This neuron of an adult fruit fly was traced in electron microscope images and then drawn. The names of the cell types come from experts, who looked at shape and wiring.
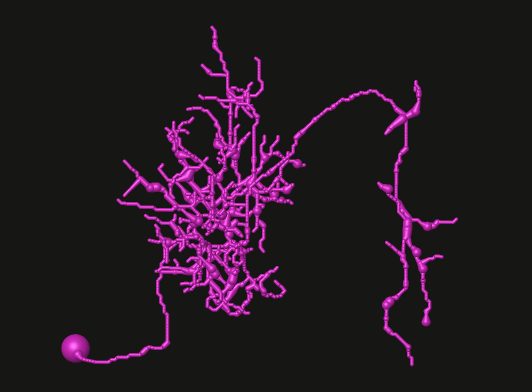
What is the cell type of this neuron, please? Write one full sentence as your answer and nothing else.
It is Tlp12 that names the cell type of this neuron.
